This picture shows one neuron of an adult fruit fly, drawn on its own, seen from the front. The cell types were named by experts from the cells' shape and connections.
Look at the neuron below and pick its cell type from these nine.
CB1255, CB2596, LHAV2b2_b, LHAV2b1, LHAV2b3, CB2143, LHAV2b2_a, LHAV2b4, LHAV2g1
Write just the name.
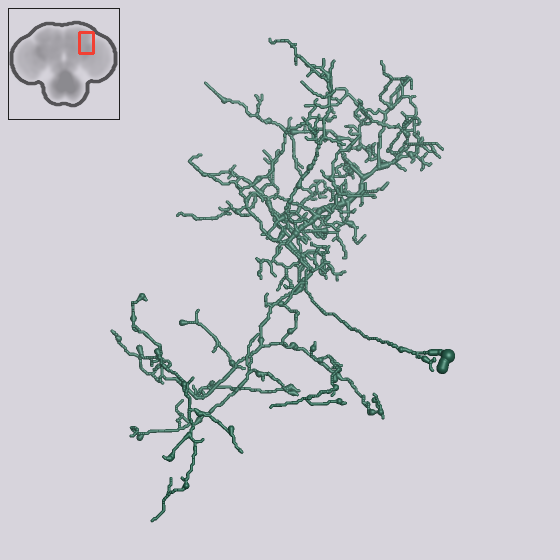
LHAV2b3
